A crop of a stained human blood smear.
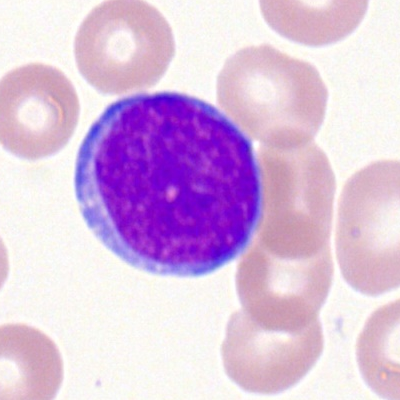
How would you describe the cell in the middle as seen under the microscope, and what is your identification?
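Item by item: the outline is round and smooth. The cytoplasm is blue. No granules are seen in the cytoplasm, and no vacuoles are seen there either. Name: myeloblast.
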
